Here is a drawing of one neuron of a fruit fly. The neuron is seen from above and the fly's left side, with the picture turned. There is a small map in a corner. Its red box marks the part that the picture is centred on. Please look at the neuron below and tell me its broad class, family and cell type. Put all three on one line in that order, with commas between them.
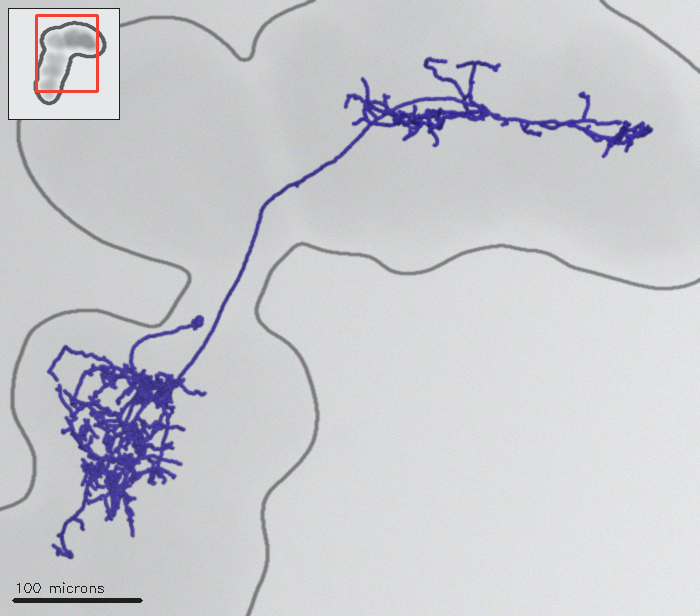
ascending neuron, hemilineage 08B, AN08B020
